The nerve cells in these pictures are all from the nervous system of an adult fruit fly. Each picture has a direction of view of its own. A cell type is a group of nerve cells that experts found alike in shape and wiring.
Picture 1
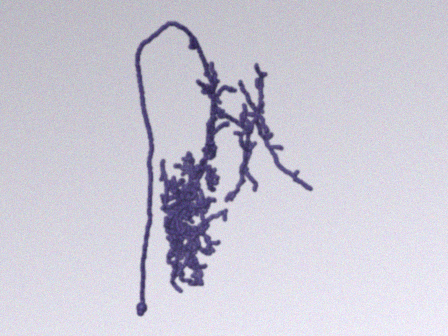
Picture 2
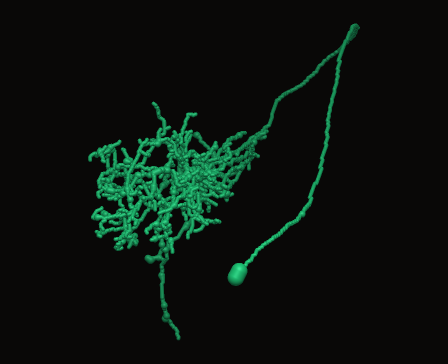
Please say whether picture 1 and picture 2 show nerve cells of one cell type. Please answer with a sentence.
They are of the same cell type.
